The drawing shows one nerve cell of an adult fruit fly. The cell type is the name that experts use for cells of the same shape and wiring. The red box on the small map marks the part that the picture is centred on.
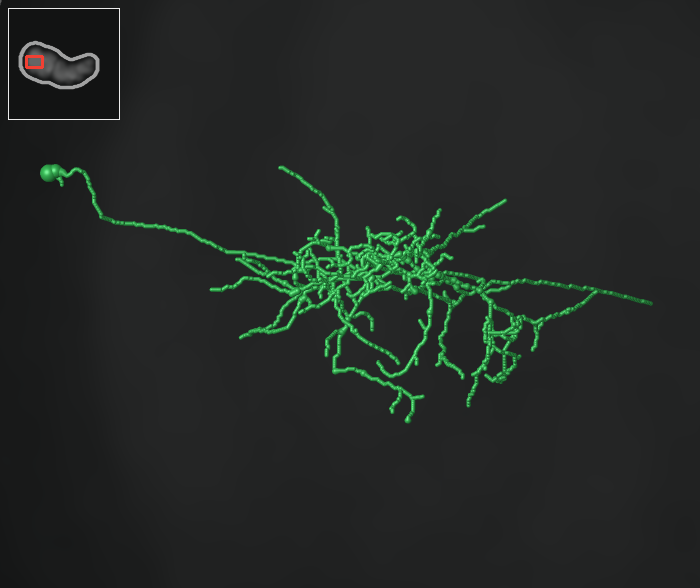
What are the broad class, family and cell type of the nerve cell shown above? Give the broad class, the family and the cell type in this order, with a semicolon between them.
central-brain intrinsic neuron; hemilineage VLPl&d1_lateral; PVLP064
